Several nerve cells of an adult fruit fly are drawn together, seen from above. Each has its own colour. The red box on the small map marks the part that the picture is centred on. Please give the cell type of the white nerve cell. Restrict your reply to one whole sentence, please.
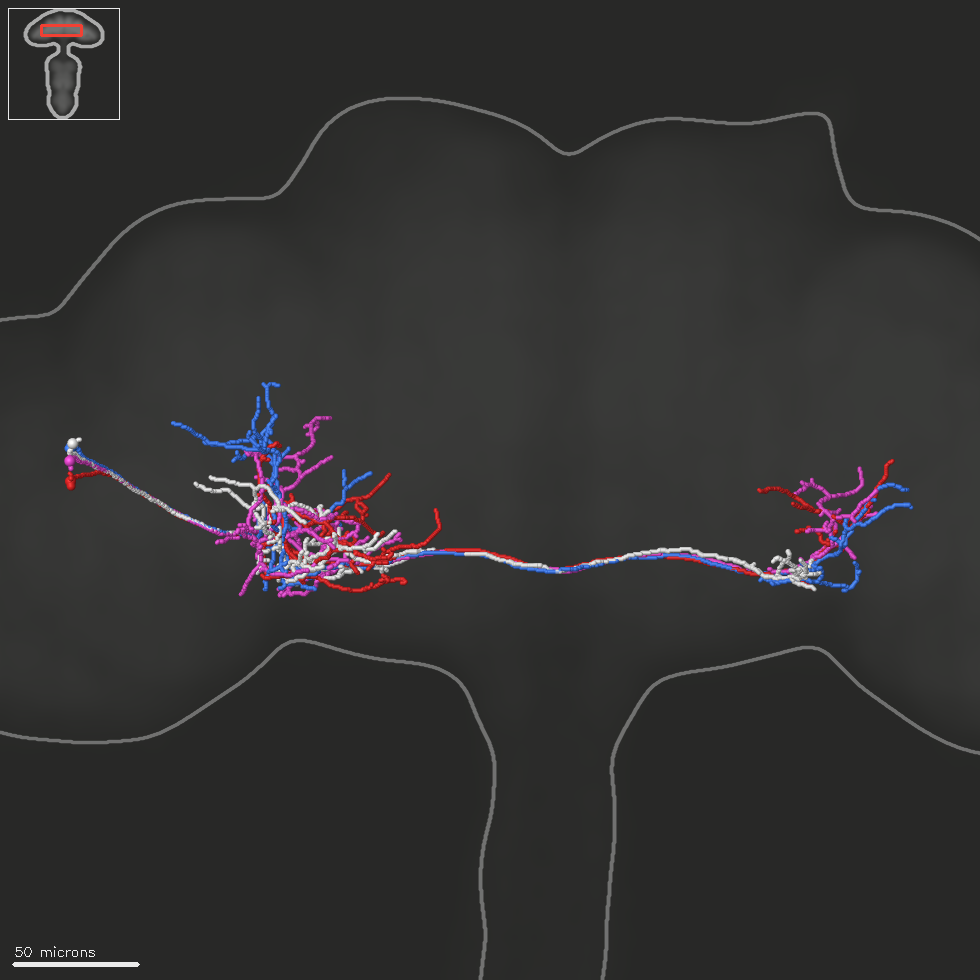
It is PLP113 that is the cell type of the nerve cell.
